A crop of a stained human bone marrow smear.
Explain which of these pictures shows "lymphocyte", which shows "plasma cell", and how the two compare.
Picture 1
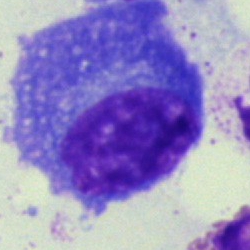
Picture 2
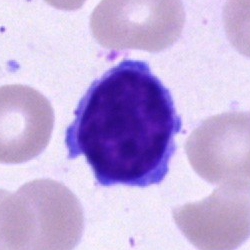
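Plasma cell in picture 1; lymphocyte in picture 2. Cytoplasm: deep blue in the plasma cell, holding many small pale spots, with a paler zone along the upper edge of the nucleus; in the lymphocyte, only a thin blue rim around the nucleus.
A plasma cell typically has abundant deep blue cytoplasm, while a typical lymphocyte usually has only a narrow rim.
Nucleus: fills nearly the whole lymphocyte.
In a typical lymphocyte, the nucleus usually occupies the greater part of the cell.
Chromatin: deep purple with scattered small paler patches in the plasma cell; dark purple and densely clumped in the lymphocyte. Outline: plasma cell irregular, with small blunt bumps along the left and upper edges; lymphocyte roughly round with slightly angular sides and a slightly ragged edge bearing small irregular projections. Granules: no distinct purple ones in the plasma cell, none visible in the lymphocyte.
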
